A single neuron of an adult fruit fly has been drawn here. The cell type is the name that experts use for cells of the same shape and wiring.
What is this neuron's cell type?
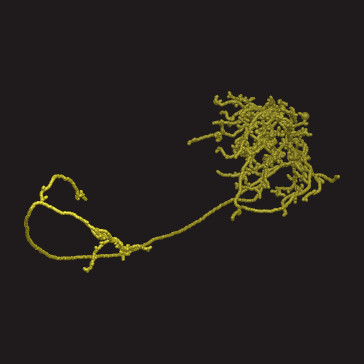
AVLP219_a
